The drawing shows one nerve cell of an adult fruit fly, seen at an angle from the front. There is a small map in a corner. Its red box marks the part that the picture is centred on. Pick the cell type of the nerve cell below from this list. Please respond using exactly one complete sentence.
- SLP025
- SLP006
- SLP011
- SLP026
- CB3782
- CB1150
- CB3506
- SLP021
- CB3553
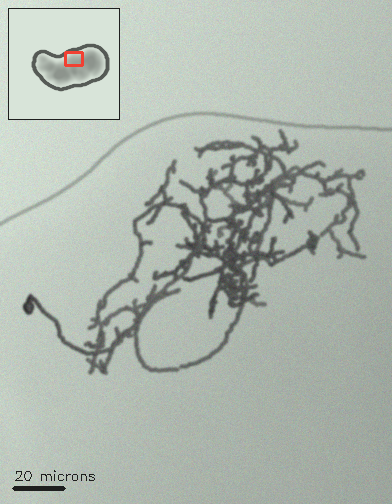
The single nerve cell here is of type SLP021.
